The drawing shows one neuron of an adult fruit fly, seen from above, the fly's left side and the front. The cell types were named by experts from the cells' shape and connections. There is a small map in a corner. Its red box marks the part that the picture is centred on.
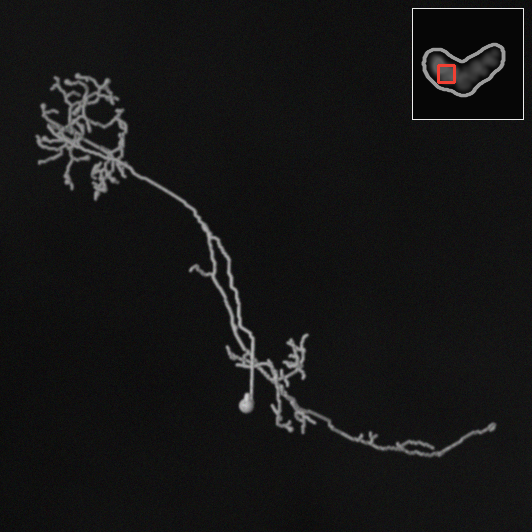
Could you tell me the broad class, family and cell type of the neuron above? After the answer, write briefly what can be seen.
Its broad class is central-brain intrinsic neuron. The family is hemilineage EBa1. It is of cell type ER1_a. The cell body is at the bottom of the picture. The picture shows dozens of branch ends.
